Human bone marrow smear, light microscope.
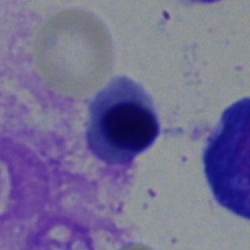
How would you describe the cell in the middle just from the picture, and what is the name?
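Nucleus off-centre, toward right side of cell. Cytoplasm stains blue; widest rim on upper-left side of nucleus. No cytoplasmic granules seen. Cell: erythroblast.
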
